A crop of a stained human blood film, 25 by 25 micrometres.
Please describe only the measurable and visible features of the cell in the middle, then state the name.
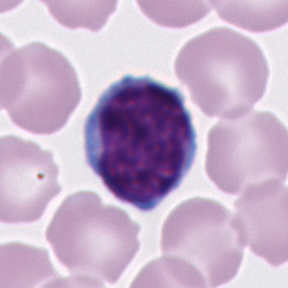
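Cell about 12 by 10 micrometres; nucleus about 10 by 8 micrometres, filling about 80% of the cell's area. Nucleus a single, roughly round mass, no lobes. Chromatin dark purple, coarsely clumped. A few small reddish-purple dots over the nucleus. Cytoplasm only a thin rim, widest on the left side. Cell type: typical lymphocyte.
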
